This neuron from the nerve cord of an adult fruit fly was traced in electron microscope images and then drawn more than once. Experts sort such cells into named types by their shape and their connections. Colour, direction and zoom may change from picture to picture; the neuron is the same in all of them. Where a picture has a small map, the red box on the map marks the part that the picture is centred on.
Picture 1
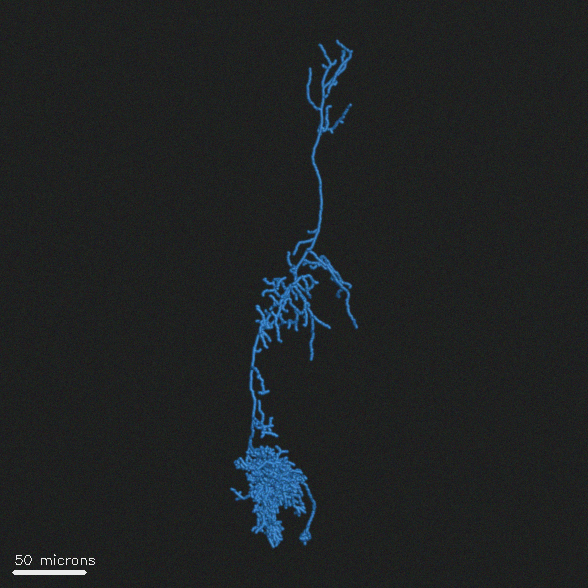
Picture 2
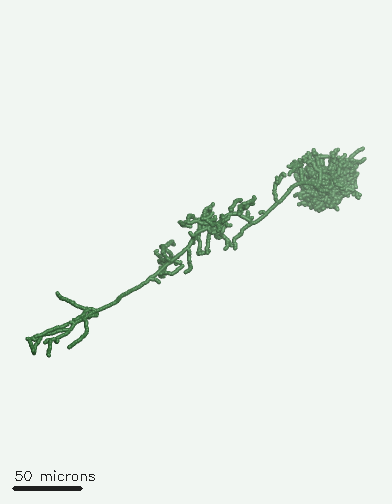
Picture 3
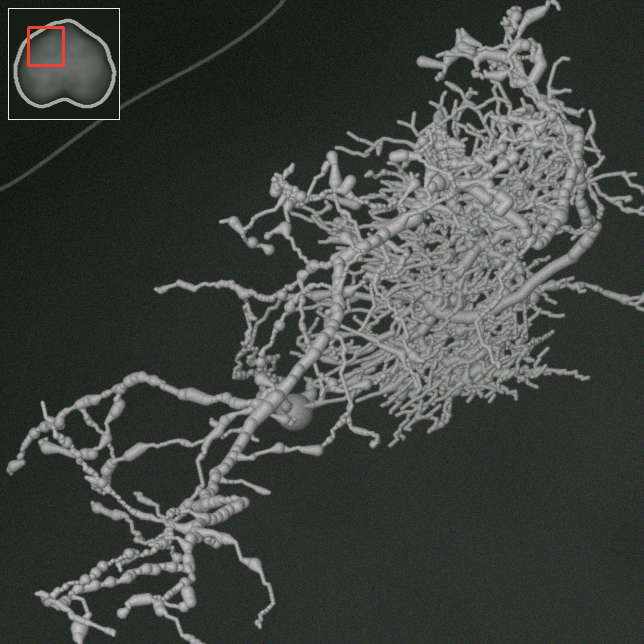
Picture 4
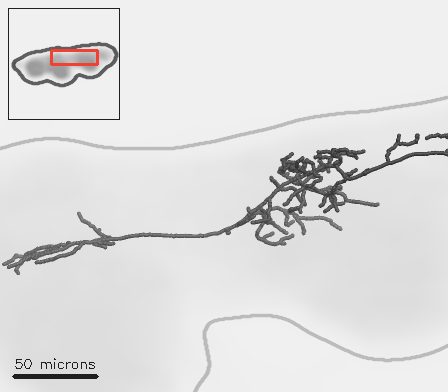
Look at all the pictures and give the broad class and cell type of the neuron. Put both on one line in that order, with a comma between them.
nerve-cord intrinsic neuron, INXXX087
